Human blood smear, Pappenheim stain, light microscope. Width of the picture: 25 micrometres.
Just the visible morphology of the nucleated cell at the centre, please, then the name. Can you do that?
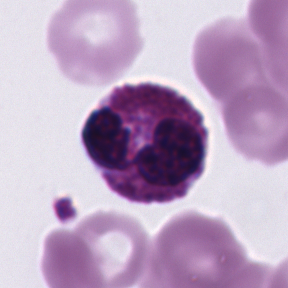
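First, the nucleus: it has two lobes, one on the left side of the cell and one on the right. Next, the chromatin, which is dark and condensed. Last, the cytoplasm, filled with coarse granules. This cell is an eosinophil.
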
